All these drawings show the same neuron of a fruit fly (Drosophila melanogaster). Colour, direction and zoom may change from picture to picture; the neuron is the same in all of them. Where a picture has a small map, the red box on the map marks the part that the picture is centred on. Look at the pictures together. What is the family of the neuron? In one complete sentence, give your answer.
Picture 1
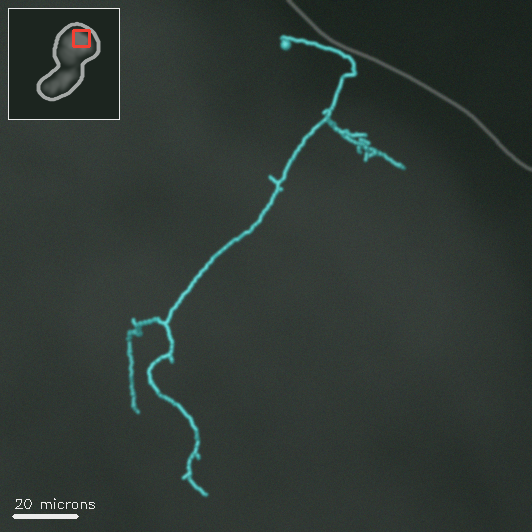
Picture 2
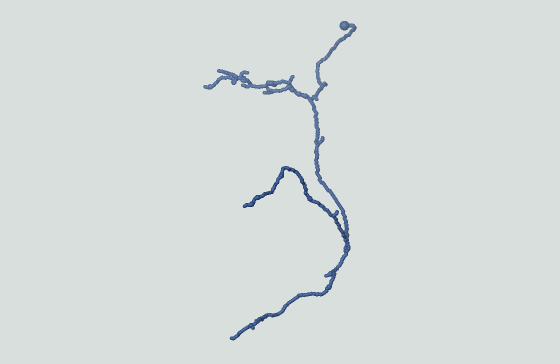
The neuron is listed under family TmY.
